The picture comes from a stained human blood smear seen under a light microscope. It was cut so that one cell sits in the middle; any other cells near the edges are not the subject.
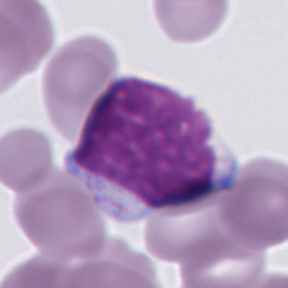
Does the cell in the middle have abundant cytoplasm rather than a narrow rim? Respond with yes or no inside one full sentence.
No, the cell's cytoplasm is limited to a thin rim.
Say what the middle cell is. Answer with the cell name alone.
large granular lymphocyte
